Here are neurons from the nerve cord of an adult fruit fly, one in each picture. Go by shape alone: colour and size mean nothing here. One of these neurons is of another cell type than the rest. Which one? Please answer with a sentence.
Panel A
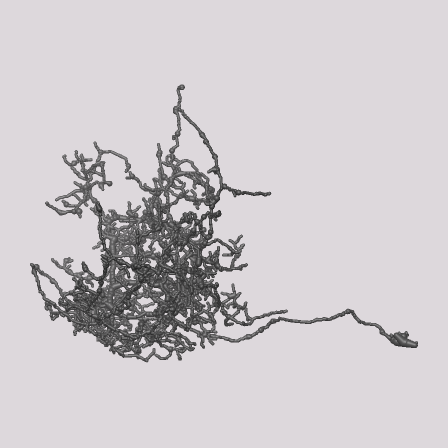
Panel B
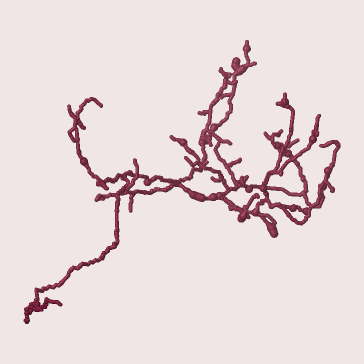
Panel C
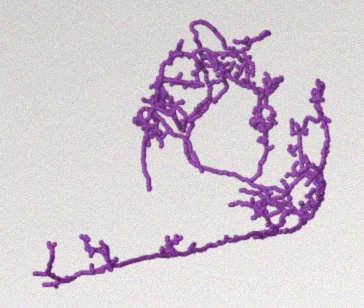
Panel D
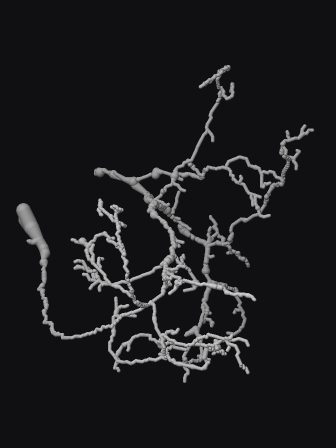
The neuron in panel C is of another cell type than the rest.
